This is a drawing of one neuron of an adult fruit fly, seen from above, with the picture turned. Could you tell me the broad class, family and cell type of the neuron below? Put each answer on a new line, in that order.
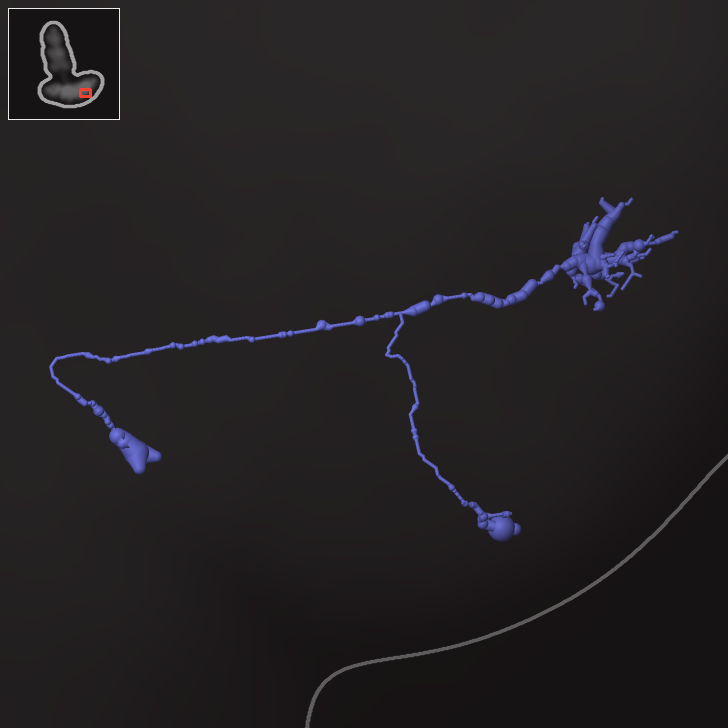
central-brain intrinsic neuron
hemilineage AOTUv3_dorsal
TuBu01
